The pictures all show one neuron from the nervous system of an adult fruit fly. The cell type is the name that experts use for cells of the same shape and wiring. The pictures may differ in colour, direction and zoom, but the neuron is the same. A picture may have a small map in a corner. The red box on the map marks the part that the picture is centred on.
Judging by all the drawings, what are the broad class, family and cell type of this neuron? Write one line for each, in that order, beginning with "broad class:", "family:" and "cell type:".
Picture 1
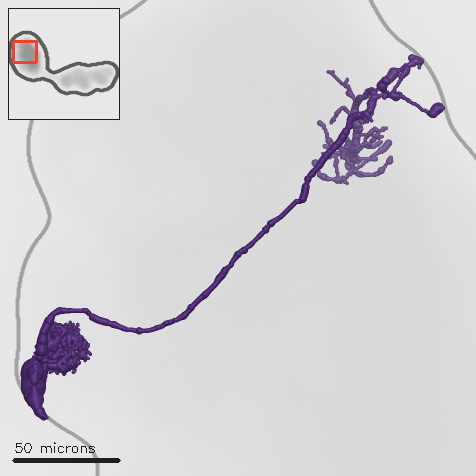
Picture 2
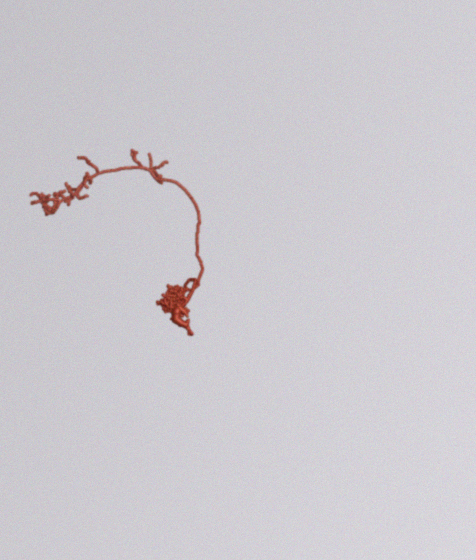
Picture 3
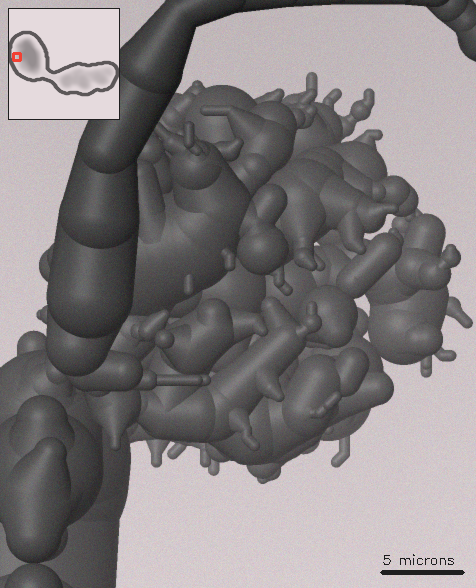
broad class: central-brain intrinsic neuron
family: class ALPN
cell type: VA6_adPN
